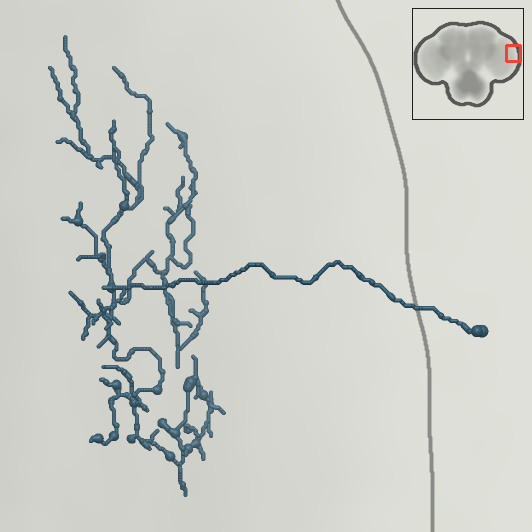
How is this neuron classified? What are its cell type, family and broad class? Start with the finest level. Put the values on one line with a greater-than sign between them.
Cm16 > Cm > optic-lobe intrinsic neuron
